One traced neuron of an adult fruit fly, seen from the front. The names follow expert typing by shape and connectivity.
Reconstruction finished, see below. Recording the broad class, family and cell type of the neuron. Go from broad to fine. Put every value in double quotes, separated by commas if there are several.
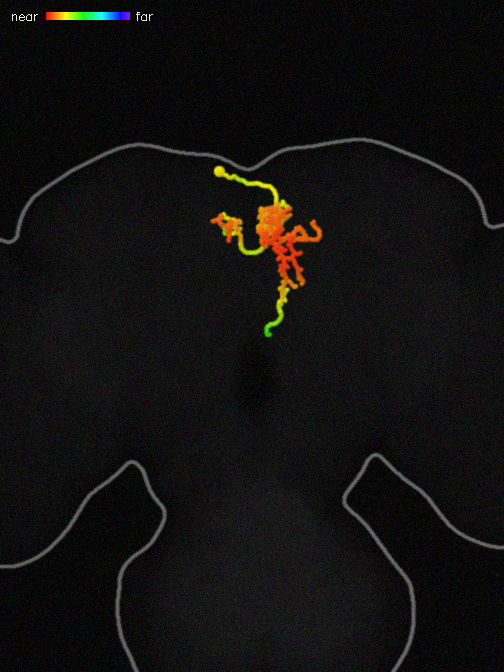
"central-brain intrinsic neuron", "hemilineage SMPad3", "CB0951"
